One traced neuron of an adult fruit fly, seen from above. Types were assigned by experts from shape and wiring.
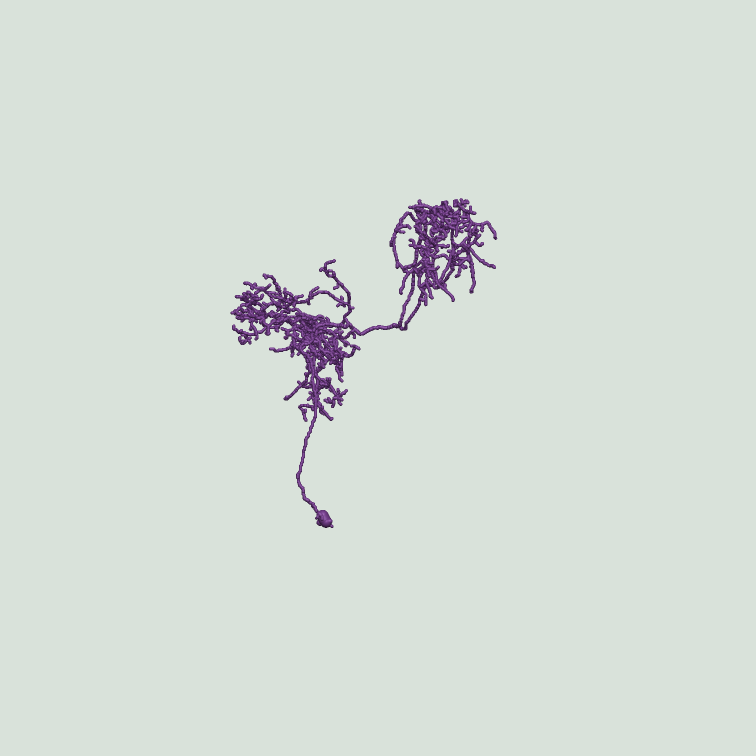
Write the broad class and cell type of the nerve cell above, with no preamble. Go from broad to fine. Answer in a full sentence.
A central-brain intrinsic neuron, type LAL154.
